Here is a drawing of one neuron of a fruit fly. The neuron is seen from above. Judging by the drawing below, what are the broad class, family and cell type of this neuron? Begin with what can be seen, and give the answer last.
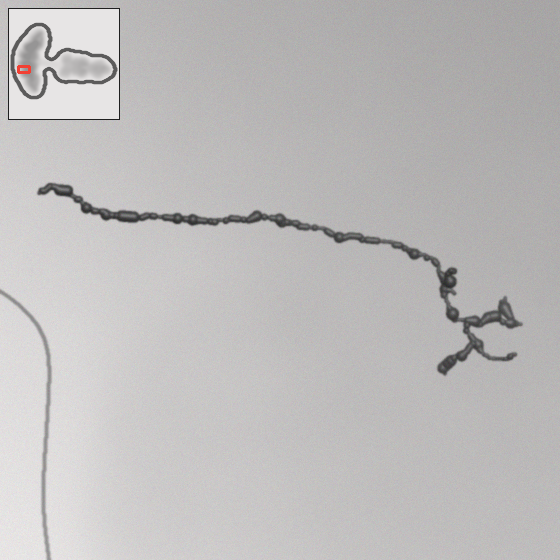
It lies in the brain. The drawing shows no cell body. There are a dozen or fewer branch ends. It is a sensory neuron entering the brain. The name of its family is class mechanosensory. Its cell type is JO-CA2.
